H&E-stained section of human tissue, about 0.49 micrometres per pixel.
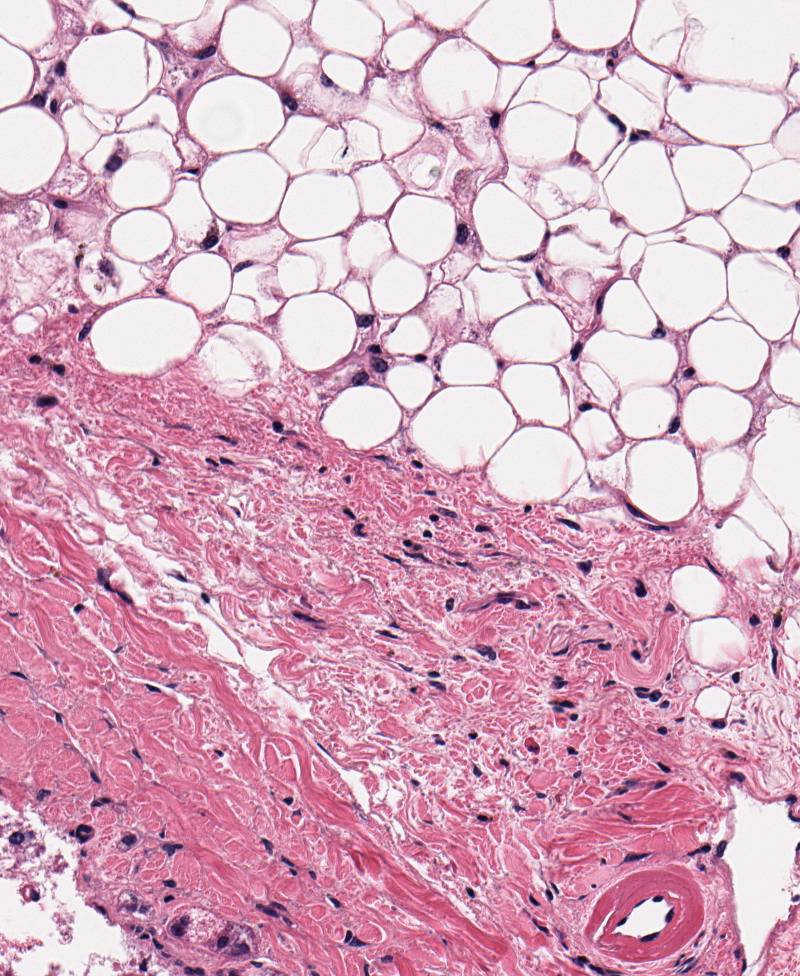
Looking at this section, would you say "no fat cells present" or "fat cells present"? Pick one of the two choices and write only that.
Fat cells present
